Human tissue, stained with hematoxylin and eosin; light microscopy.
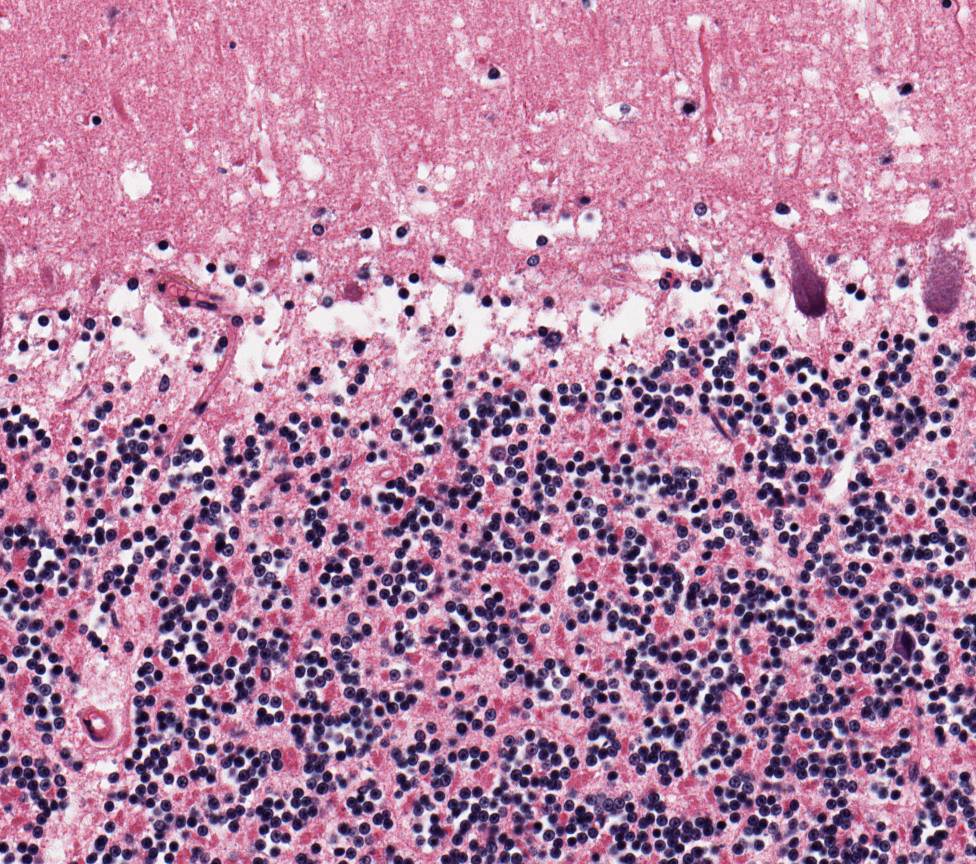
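Cerebellum, haematoxylin and eosin: the upper third is a pale pink, finely fibrillar layer with few nuclei, only sparse, scattered small dark ones. Filling the lower half below it is a densely cellular layer crowded with small, round, darkly stained nuclei with scant visible cytoplasm, and small pink nucleus-free islands are scattered among them.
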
